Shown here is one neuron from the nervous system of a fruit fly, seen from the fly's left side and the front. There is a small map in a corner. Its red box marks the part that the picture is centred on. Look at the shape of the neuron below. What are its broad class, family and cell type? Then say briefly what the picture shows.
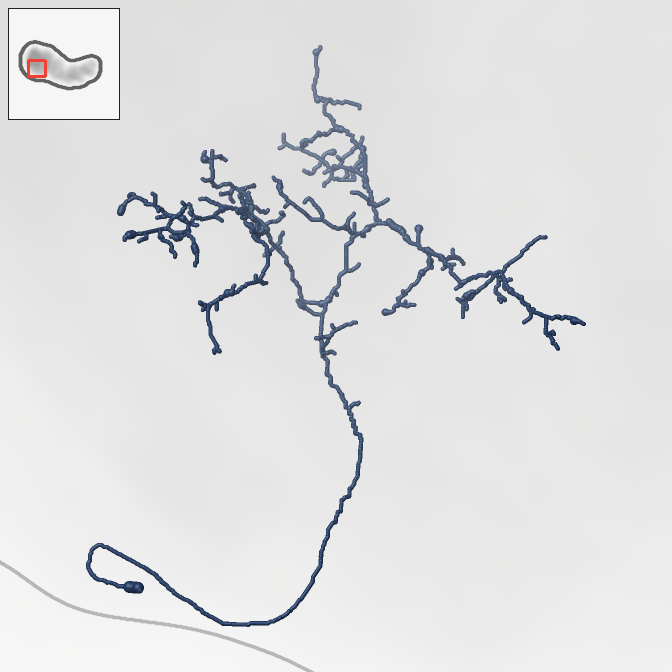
It is a central-brain intrinsic neuron. The family is hemilineage MD3. Its cell type is AMMC019. The cell body can be seen at the lower left of the picture. The picture shows dozens of branch ends.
